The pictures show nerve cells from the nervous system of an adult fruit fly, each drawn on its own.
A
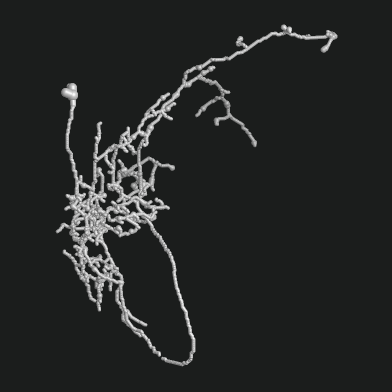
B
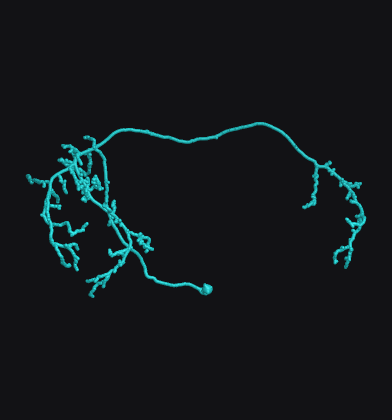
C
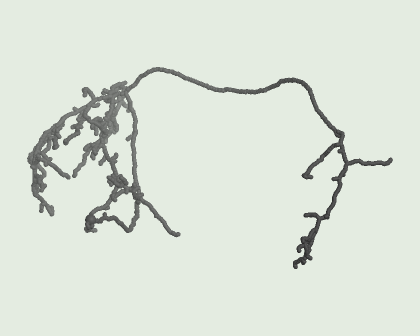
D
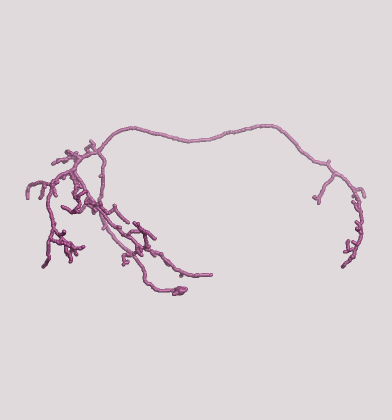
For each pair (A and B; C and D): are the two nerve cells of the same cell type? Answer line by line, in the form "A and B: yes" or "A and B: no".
A and B: no
C and D: yes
